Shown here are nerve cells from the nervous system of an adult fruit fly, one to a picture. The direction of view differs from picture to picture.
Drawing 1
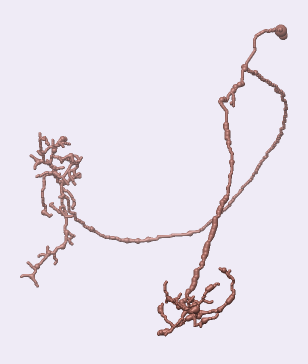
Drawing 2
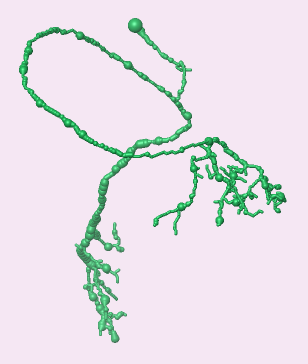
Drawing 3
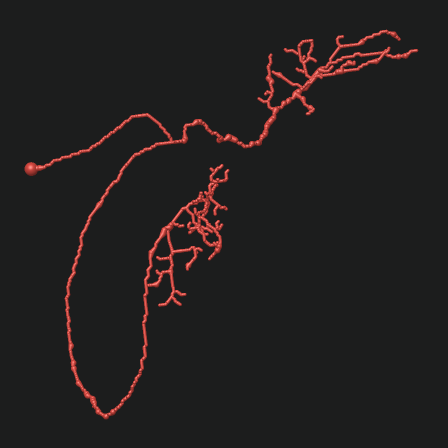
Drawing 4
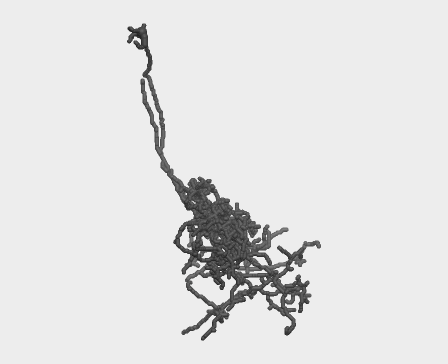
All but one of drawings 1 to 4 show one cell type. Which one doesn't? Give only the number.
4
